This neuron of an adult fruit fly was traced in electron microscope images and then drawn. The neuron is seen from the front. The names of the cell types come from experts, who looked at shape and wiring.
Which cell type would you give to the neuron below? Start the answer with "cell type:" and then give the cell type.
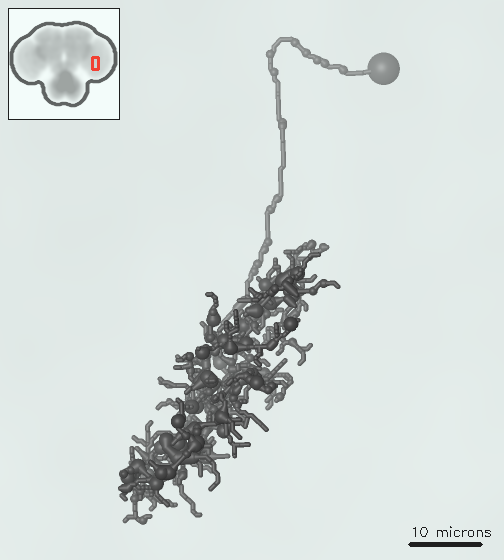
cell type: LPi3412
